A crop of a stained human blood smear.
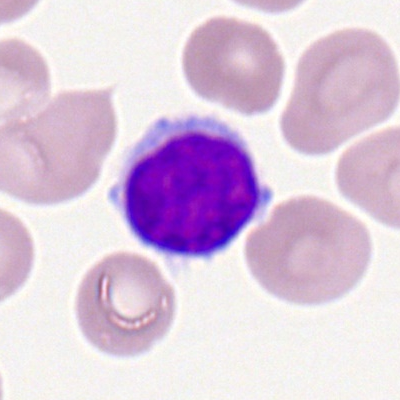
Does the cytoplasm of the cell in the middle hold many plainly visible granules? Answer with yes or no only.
No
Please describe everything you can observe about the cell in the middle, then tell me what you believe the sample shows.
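Chromatin first: dense, dark purple and clumped. Cytoplasm next: pale blue, forming only a narrow rim around the nucleus. Surface last: fine hair-like projections stand out from it. The cell is a lymphocyte.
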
